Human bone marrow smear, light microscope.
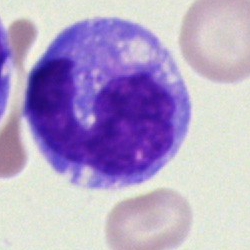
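Monocyte in the centre of a stained bone marrow smear. I notice the nucleus is deeply indented, its notch opening toward the top of the cell. The chromatin looks deep purple, mottled and patchy in texture. The cytoplasm is blue-violet, and pale clear spaces lie in it within and above the notch.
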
